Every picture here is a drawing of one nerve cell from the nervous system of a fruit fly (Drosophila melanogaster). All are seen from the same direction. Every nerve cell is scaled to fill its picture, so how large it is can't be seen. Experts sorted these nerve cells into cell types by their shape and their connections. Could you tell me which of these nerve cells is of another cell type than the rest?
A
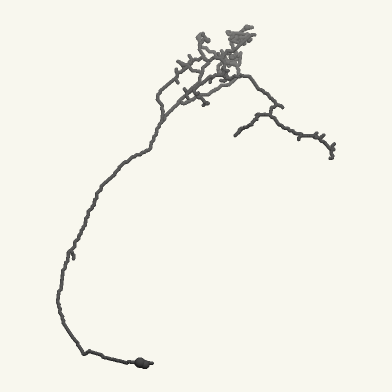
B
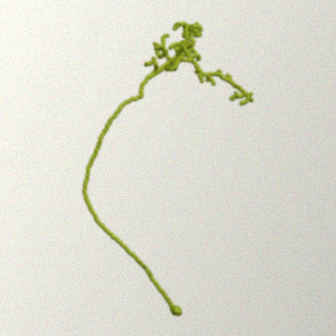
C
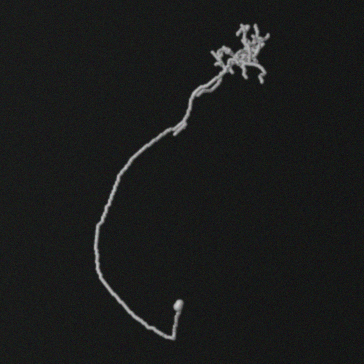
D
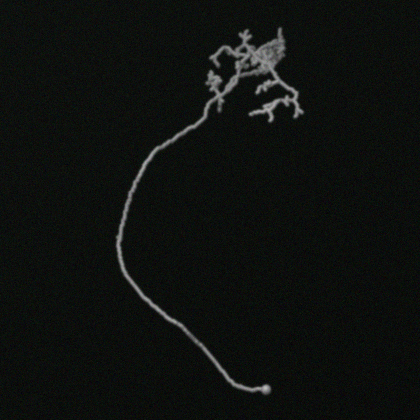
Picture C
